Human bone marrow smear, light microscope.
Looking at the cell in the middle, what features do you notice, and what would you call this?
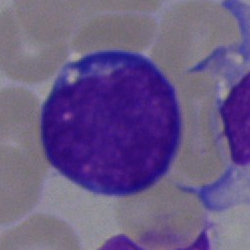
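Look first at the outline: it's round and smooth. Around the nucleus the cytoplasm is only a thin rim, and that rim is deep blue. Now take the chromatin, which is finely granular, with no coarse dark clumps. This cell is a blast.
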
